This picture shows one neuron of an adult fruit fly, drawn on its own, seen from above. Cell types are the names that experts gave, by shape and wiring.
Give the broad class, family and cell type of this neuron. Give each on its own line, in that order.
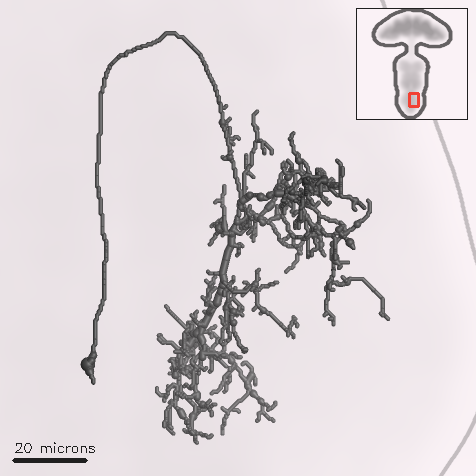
nerve-cord intrinsic neuron
hemilineage 12B
IN12B037_c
